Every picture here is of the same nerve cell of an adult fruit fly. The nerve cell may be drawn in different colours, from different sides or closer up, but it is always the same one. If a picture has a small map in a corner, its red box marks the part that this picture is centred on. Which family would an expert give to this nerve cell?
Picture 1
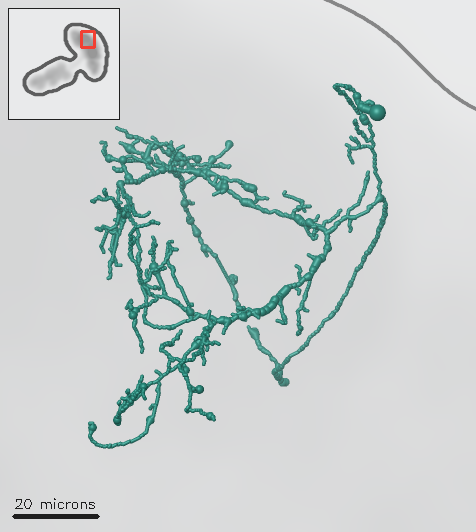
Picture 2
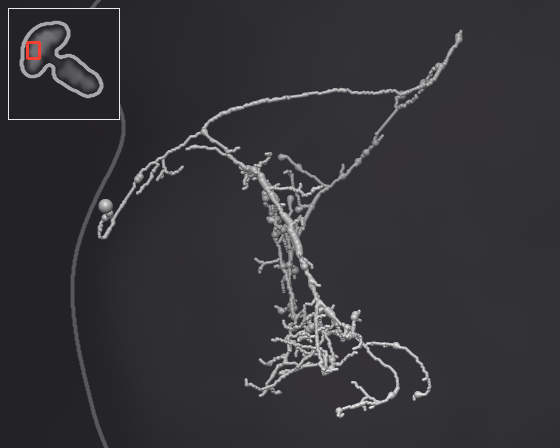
hemilineage VLPa1_medial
